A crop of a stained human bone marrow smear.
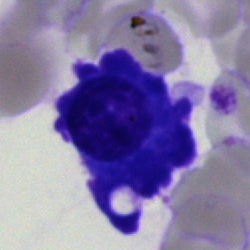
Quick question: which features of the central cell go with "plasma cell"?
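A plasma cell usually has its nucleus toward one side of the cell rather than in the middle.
Matching that here: more cytoplasm below the nucleus than above it. Cytoplasm deep blue. One clear round vacuole at the lower cell edge. Border carries many rounded, knob-like bulges all the way around.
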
